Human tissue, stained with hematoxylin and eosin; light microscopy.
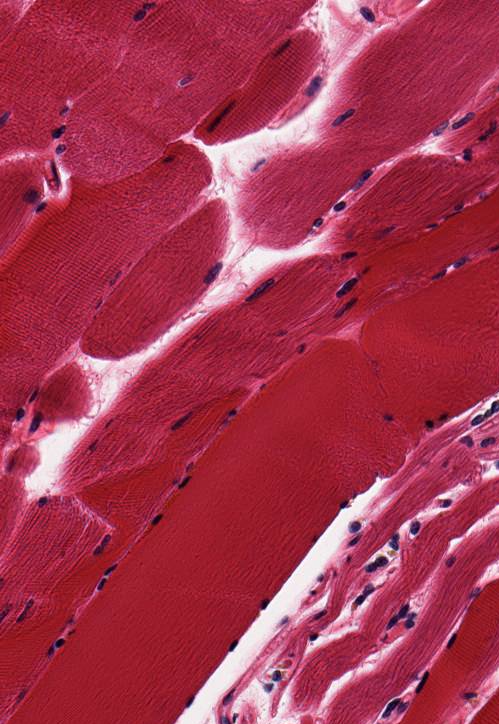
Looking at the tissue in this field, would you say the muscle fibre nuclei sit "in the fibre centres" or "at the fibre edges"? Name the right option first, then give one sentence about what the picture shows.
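At the fibre edges. The fibre nuclei are dark, flattened and lie at the edges of the fibres rather than in their centres.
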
